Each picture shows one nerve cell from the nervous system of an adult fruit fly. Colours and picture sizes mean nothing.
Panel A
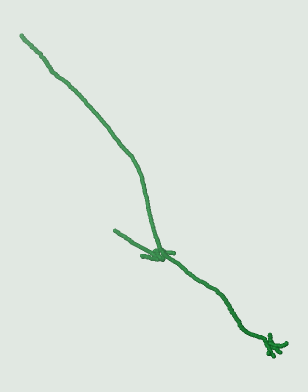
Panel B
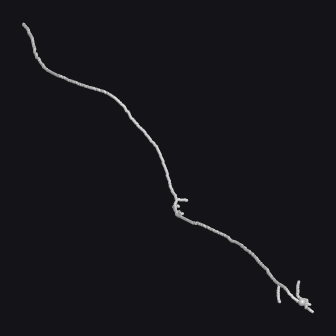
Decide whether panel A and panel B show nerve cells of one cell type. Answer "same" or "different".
same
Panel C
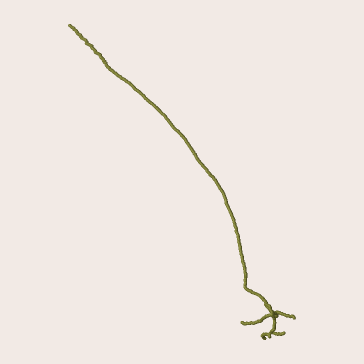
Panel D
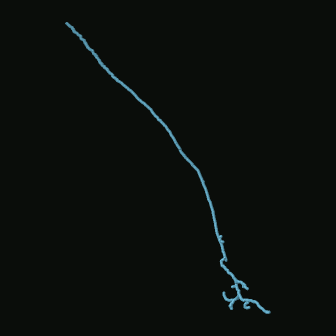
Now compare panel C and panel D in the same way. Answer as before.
same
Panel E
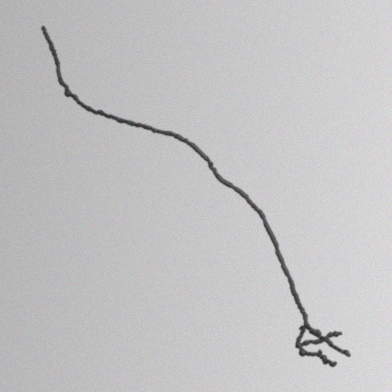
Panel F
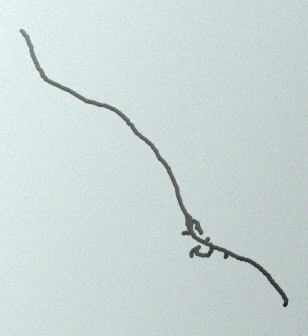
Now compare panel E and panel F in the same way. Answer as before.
same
